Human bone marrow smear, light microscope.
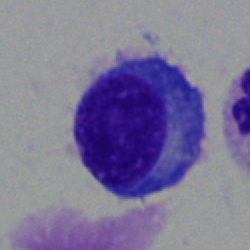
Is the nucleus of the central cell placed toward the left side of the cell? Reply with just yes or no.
Yes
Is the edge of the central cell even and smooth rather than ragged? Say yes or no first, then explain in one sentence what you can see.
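No. Small irregular bumps project from the cell edge, most visibly at the top.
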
